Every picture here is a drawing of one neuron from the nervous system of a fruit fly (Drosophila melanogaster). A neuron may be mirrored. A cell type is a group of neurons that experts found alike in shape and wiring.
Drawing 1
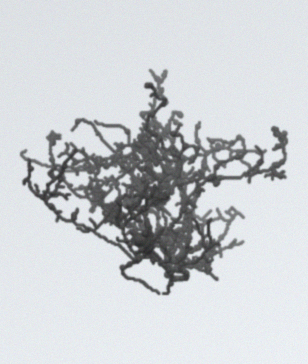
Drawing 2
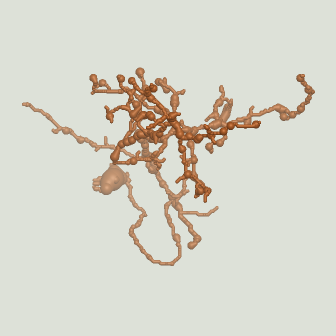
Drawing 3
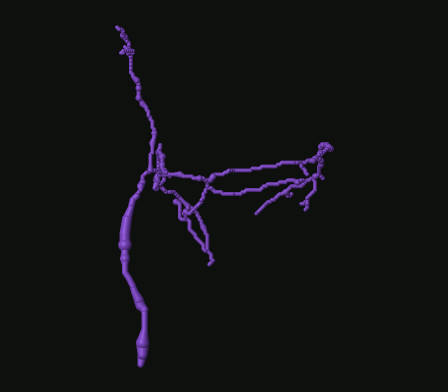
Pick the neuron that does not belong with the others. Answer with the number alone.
3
